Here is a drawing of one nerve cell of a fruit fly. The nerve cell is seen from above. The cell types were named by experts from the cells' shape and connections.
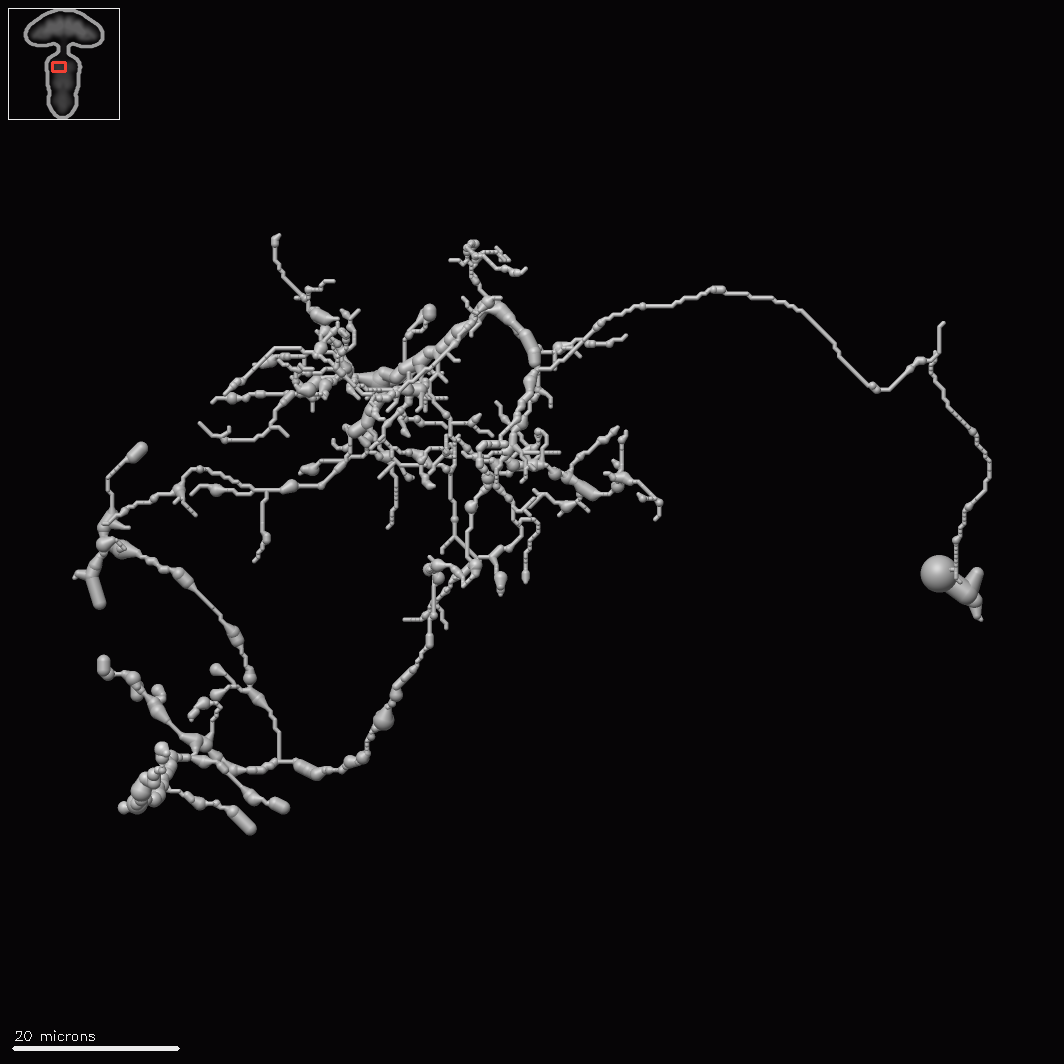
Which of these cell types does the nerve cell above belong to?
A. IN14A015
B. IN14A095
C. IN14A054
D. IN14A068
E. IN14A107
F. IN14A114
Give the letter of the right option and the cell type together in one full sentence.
Of all the options, it is A, IN14A015, that is the nerve cell's cell type.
